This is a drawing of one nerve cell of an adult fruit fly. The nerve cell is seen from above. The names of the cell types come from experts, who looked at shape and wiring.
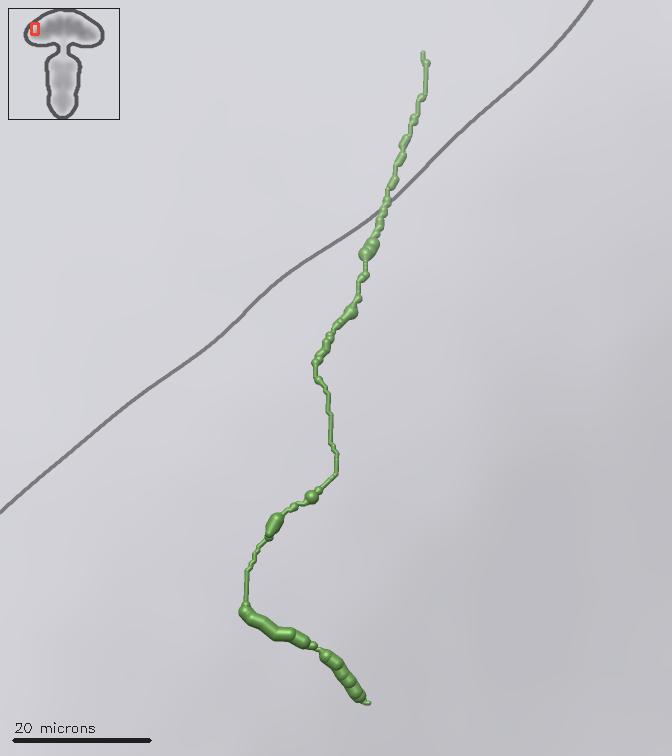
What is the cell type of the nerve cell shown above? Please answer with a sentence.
The cell type is R8p.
